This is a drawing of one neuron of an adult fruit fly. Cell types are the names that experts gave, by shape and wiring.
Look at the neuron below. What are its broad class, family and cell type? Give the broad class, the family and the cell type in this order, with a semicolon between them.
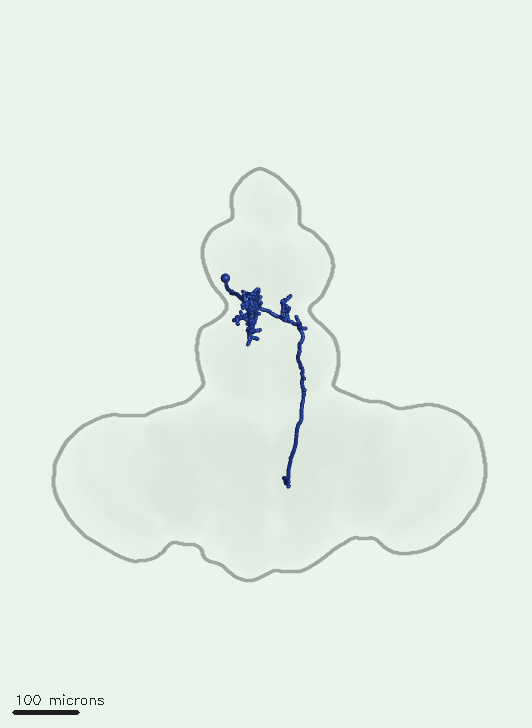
ascending neuron; hemilineage 07B; AN07B076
